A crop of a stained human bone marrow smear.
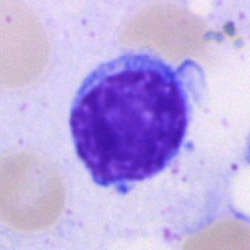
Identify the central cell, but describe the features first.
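Notice the roughly round outline of this cell. Its chromatin is dark purple, broken by small paler patches. The cytoplasm is only a thin deep-blue rim, widest along the top, and from the upper right a thin curved tag of it projects outward. This is a lymphocyte.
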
